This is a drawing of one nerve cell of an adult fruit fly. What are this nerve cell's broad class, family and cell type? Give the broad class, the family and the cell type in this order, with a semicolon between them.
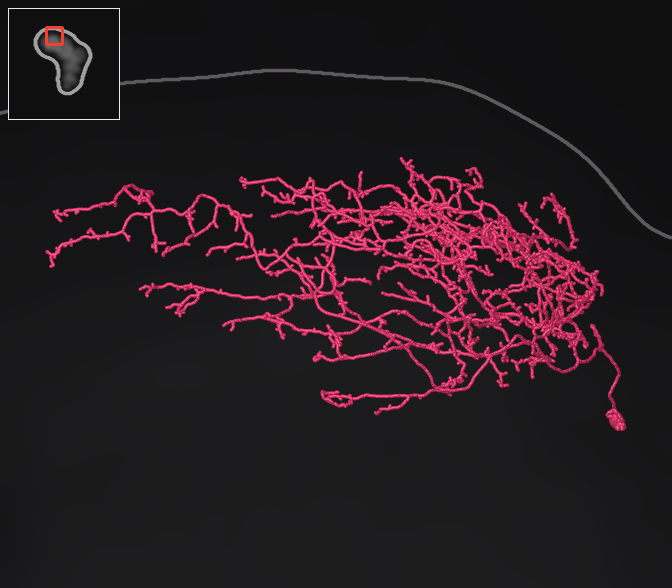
optic-lobe intrinsic neuron; Mi; Mi18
